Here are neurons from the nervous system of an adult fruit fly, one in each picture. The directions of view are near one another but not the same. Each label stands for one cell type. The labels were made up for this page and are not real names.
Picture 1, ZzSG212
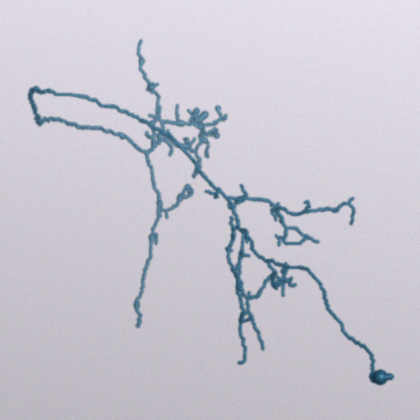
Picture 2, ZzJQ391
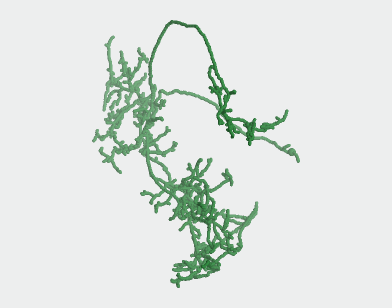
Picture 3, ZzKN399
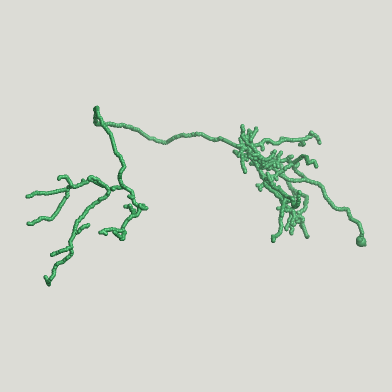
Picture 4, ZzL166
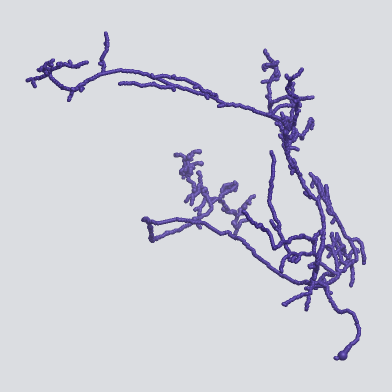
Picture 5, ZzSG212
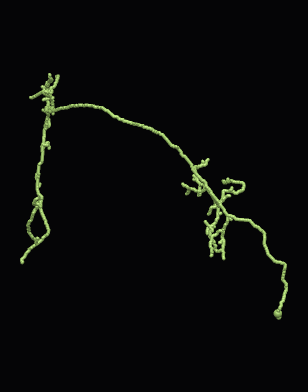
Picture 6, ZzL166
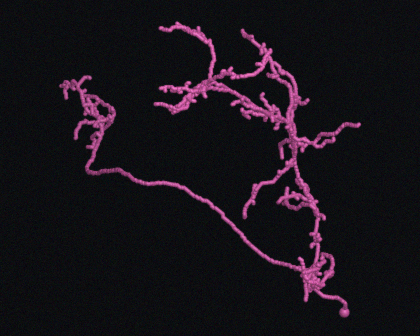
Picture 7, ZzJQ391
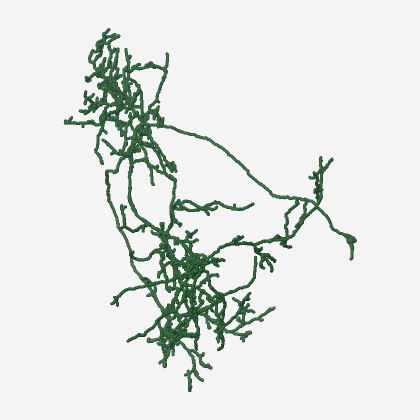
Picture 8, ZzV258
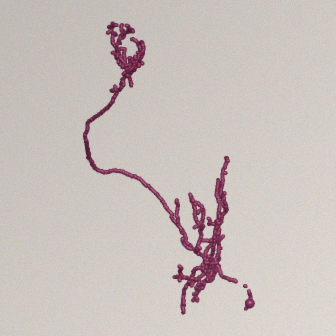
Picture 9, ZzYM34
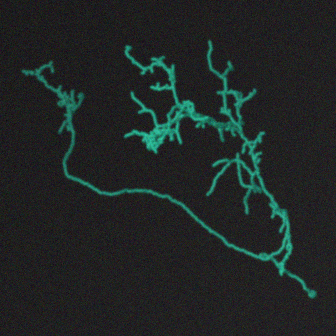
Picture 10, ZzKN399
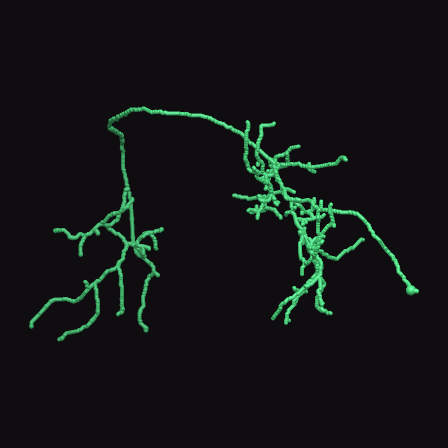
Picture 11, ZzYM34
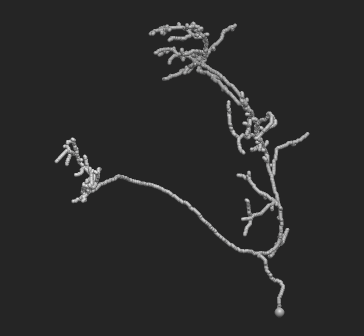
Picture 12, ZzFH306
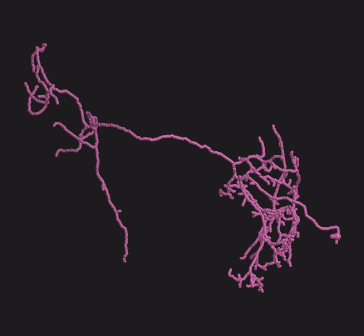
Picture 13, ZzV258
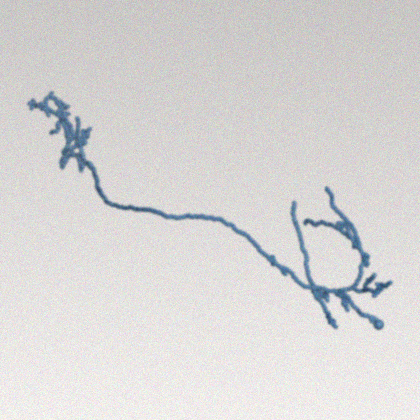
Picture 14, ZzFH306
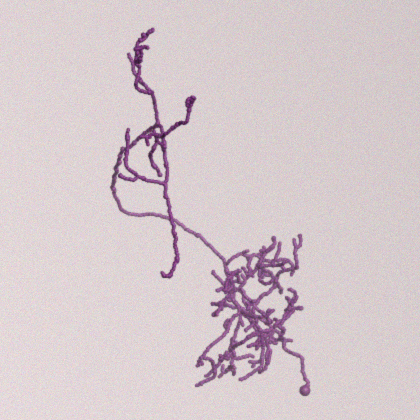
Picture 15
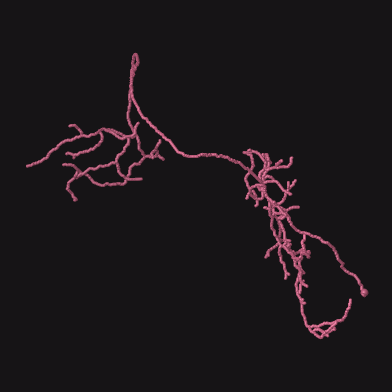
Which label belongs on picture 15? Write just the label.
ZzKN399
